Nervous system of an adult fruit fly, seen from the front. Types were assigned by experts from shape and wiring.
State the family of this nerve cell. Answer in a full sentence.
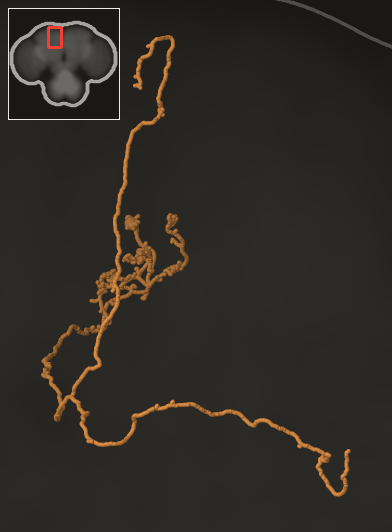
The family is class Kenyon Cell.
